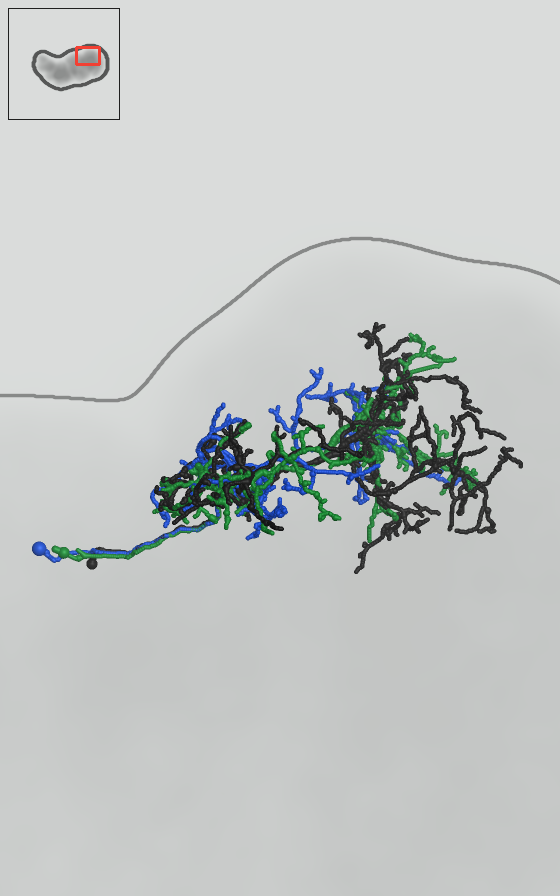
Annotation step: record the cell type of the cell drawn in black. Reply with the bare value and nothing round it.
SMP389_c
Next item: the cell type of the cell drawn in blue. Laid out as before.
SMP415_b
